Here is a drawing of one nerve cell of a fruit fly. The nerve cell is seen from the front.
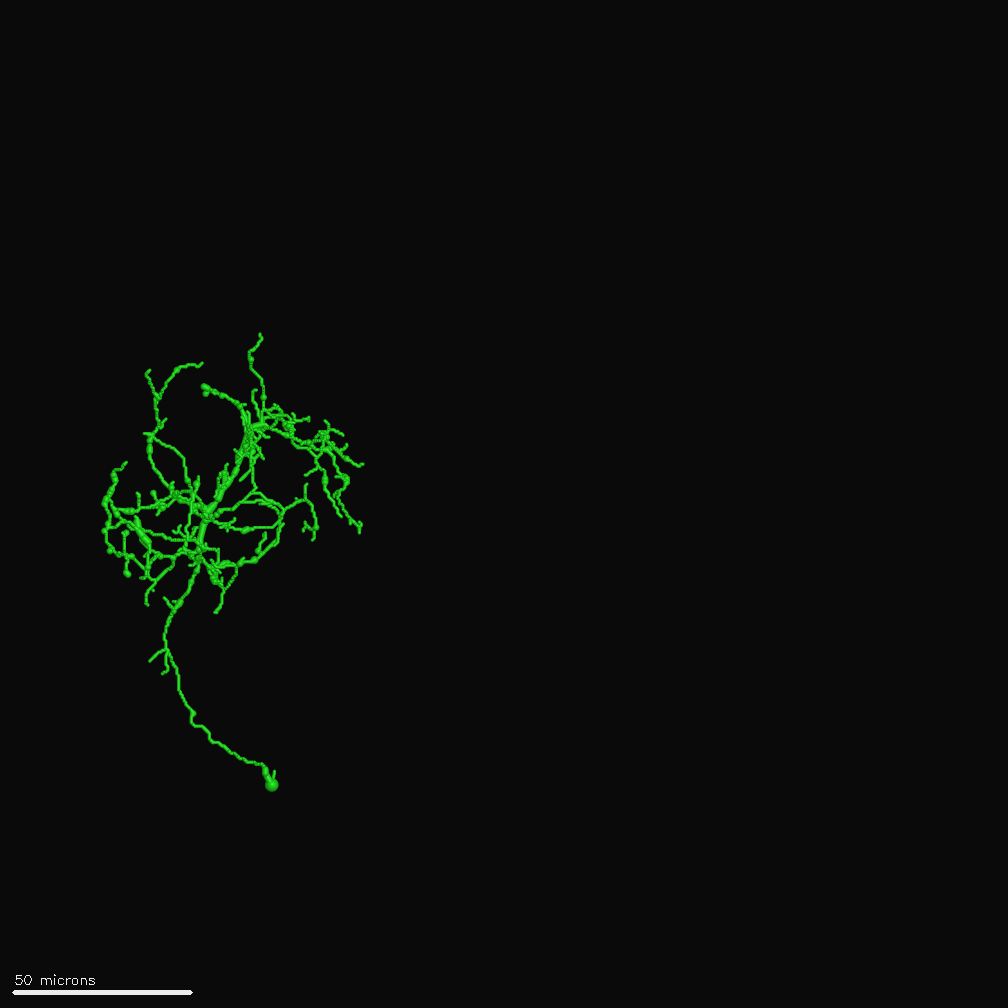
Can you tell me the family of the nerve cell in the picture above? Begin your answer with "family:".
family: hemilineage 04B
